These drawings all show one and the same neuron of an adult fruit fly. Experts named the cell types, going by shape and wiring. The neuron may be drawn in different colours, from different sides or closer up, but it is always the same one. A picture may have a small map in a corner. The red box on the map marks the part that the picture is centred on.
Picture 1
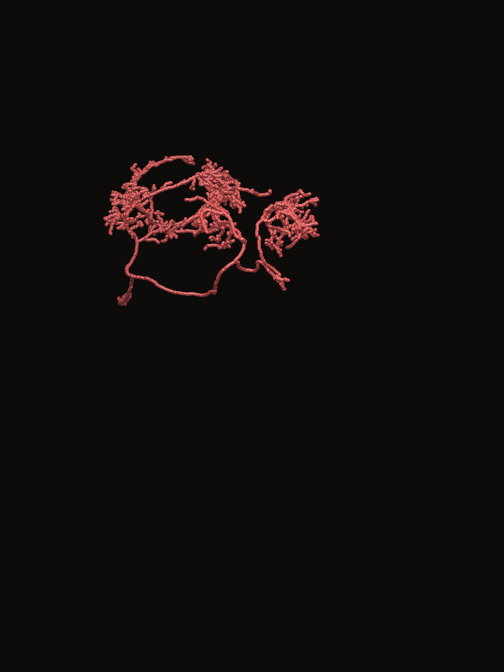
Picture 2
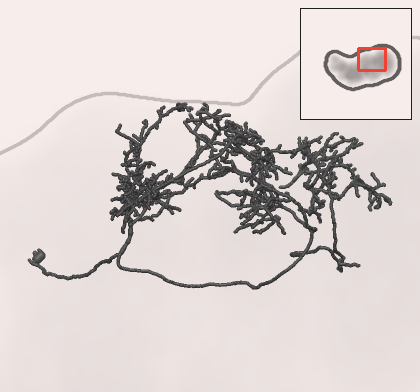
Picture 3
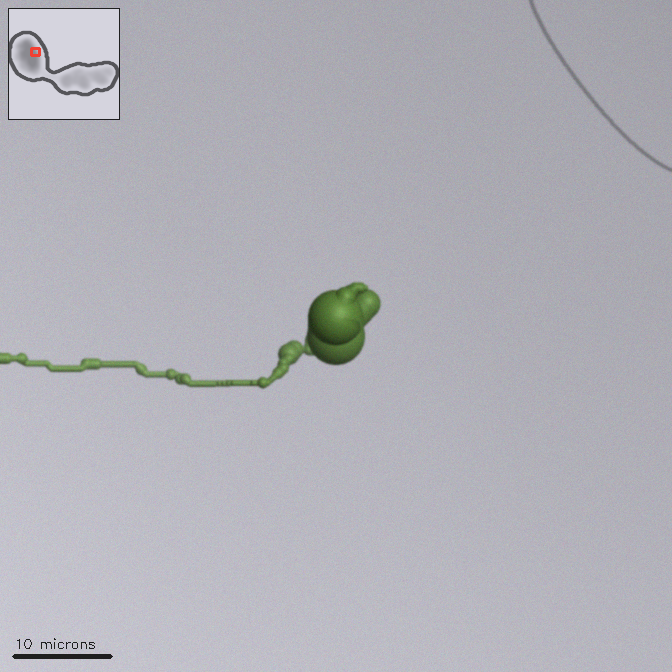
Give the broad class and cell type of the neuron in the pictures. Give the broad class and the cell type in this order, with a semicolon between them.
central-brain intrinsic neuron; SMP577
